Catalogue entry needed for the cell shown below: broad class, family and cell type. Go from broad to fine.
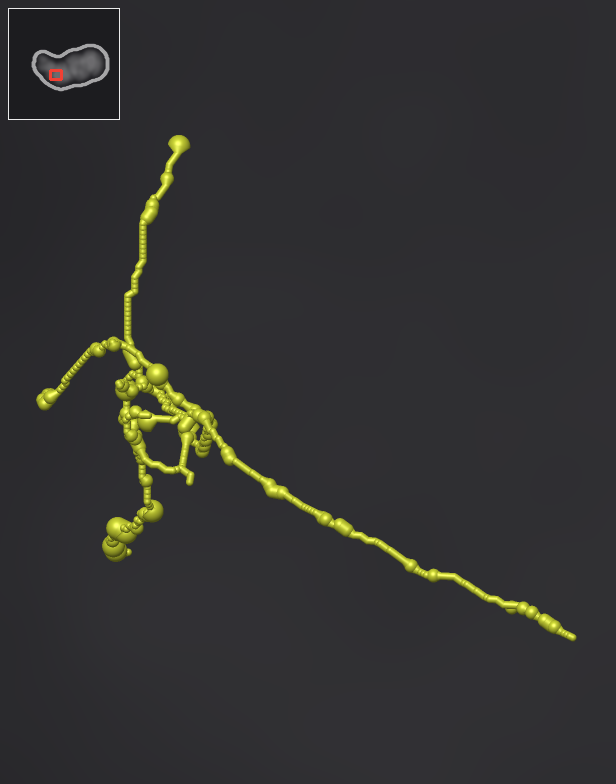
sensory neuron entering the nerve cord; class mechanosensory tactile; SNta35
